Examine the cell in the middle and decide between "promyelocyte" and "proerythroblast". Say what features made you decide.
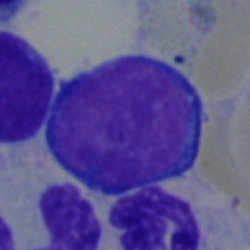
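That one's a proerythroblast. Its outline is smooth and rounded-oval. The cytoplasm is just a thin rim around the nucleus, and that rim is deep blue. The chromatin looks fine and evenly spread across the nucleus.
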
